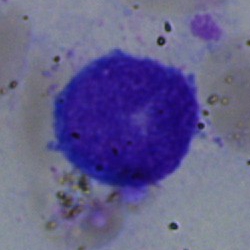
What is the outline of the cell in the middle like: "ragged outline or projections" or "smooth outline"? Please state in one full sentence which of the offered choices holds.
The outline of the cell is rough, not smooth.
